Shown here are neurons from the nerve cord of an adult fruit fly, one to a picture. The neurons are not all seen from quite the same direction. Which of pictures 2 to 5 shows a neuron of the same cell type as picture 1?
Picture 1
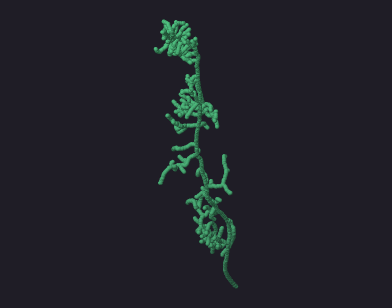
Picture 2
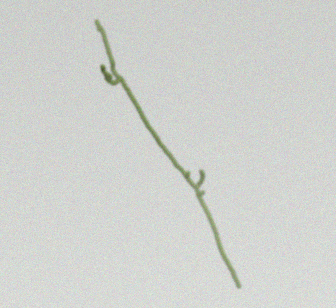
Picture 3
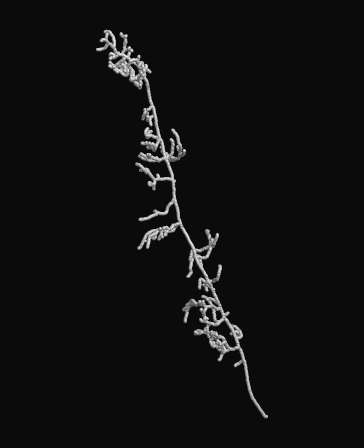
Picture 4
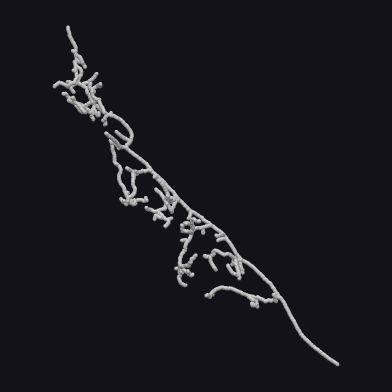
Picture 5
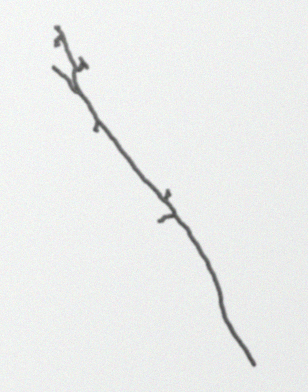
3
